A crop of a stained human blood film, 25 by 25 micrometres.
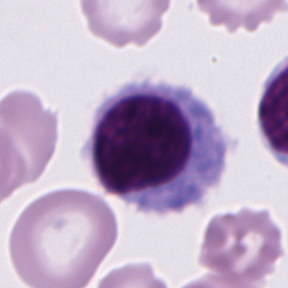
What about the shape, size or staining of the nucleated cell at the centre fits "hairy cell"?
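Hairy cell. Goes with it: ragged cytoplasmic edge, fine hair-like projections around the cell.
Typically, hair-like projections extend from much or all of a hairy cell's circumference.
Goes with it: no nucleolus visible.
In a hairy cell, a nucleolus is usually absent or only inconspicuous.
Nucleus round, about 9 micrometres across, filling about 50% of the cell's area.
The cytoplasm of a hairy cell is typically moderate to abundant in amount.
The cytoplasm here is in keeping with that. Cell about 12 micrometres across.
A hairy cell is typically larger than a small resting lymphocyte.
Also seen: nucleus toward the left of the cell, cytoplasmic rim widest on the right, no vacuoles.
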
